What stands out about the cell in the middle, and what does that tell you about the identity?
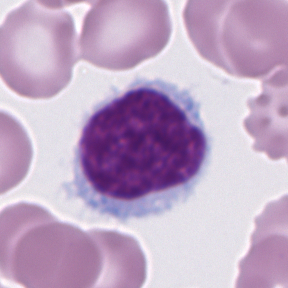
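Checking the nucleus first: it is a single rounded mass without lobes, and no nucleolus can be seen in it. Turning to the cytoplasm, it forms a narrow rim that is widest on the lower left side. Finally, no granules are visible in that cytoplasm. The cell in the middle is a hairy cell.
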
